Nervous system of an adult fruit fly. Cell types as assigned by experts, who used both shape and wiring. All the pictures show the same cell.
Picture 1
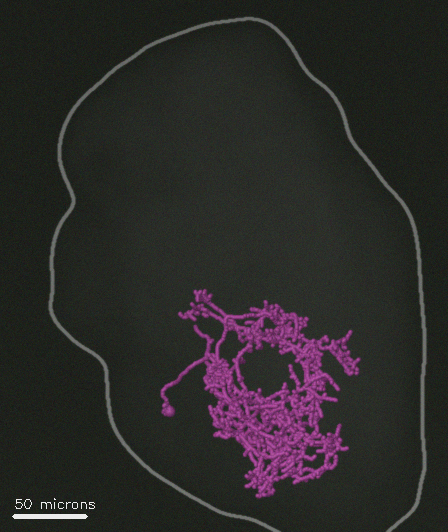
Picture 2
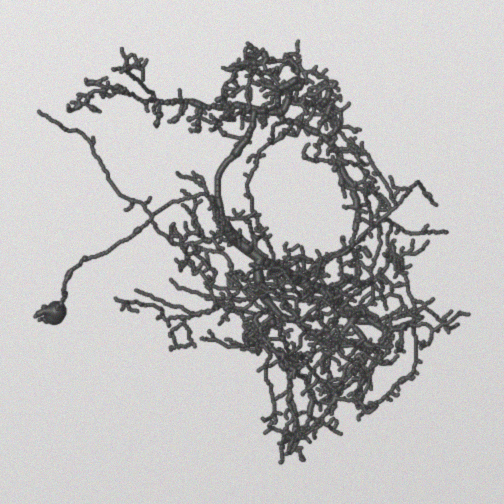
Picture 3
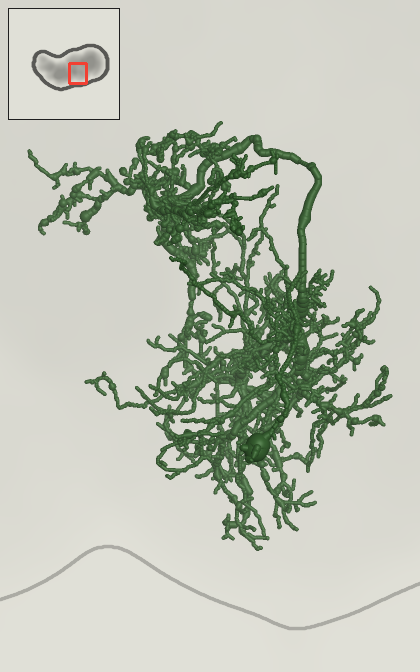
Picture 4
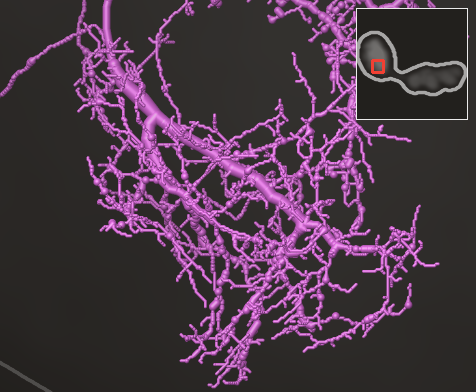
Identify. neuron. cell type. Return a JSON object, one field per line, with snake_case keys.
{
 "cell_type": "GNG502"
}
